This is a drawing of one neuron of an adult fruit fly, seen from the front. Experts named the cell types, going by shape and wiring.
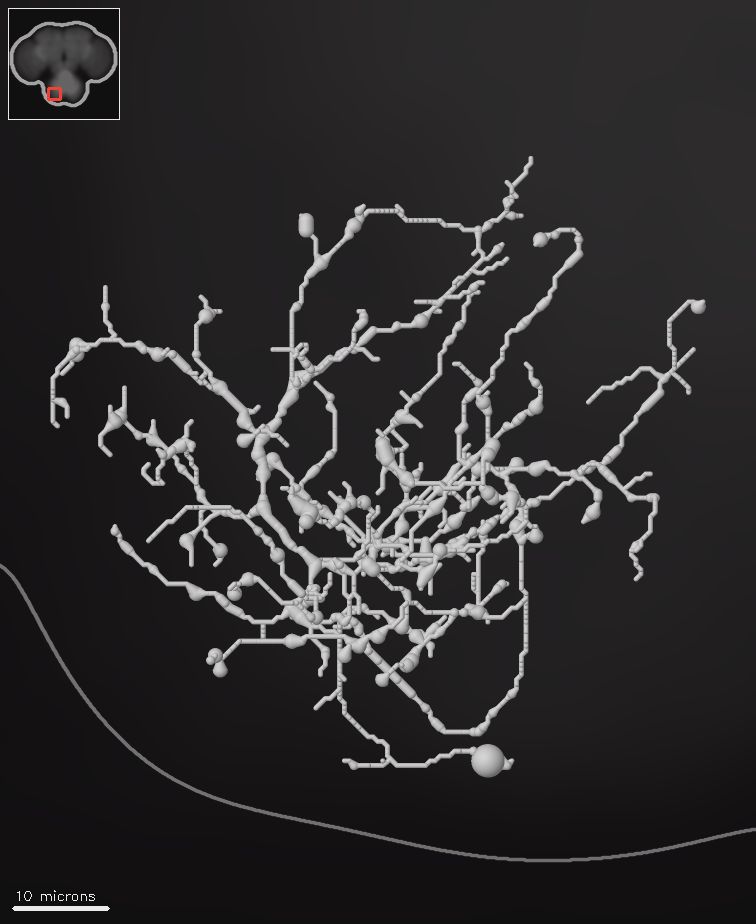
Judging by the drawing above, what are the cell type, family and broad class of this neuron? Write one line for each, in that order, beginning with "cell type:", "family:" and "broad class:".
cell type: IN01B033
family: hemilineage 01B
broad class: nerve-cord intrinsic neuron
